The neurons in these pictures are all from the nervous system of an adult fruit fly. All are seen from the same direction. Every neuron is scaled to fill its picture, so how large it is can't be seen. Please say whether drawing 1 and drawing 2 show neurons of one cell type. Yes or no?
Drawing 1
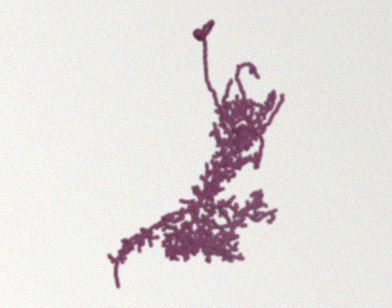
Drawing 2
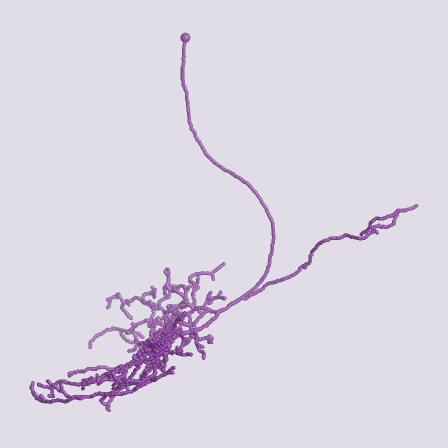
no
